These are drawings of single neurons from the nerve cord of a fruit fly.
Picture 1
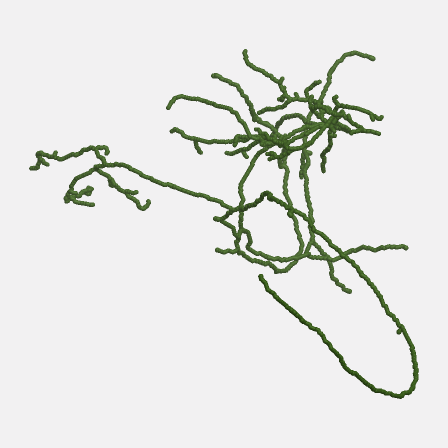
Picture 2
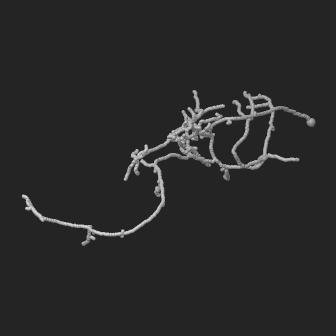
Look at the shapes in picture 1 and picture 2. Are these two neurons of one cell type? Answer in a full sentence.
They are of the same cell type.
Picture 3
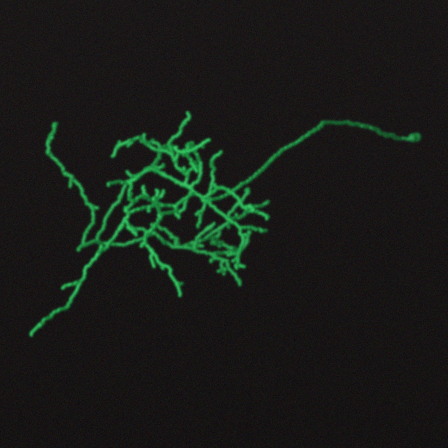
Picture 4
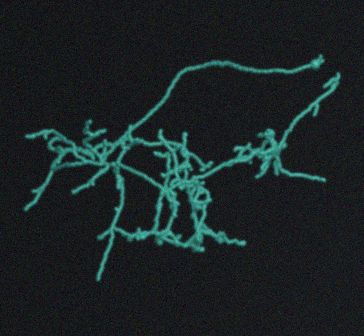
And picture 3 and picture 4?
They are of the same cell type.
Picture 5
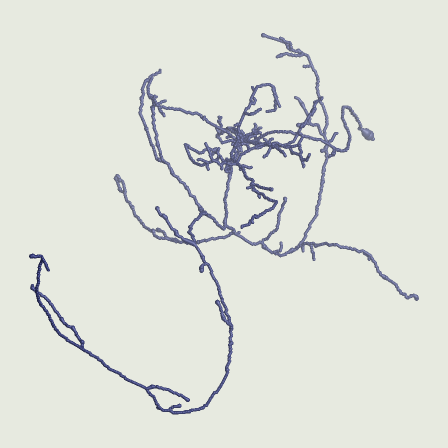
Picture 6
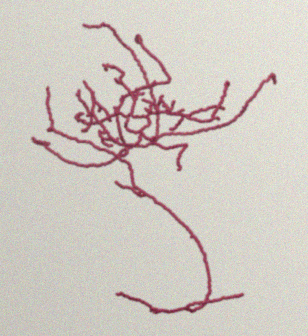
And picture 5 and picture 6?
They are of different cell types.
